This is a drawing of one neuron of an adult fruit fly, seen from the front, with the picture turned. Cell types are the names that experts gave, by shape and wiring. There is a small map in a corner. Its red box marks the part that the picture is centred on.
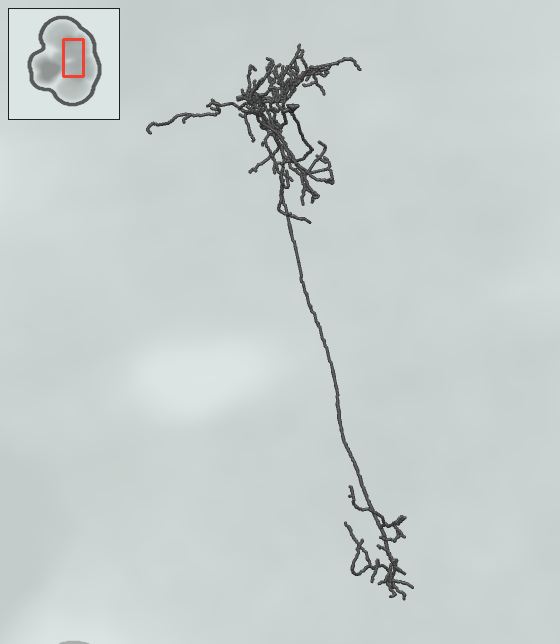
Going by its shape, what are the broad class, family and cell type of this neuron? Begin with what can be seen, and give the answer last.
Dozens of branch ends can be seen. In this view it is taller than it is wide. Its broad class is central-brain intrinsic neuron. Its family is hemilineage VLPa2. Its cell type is PVLP048.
